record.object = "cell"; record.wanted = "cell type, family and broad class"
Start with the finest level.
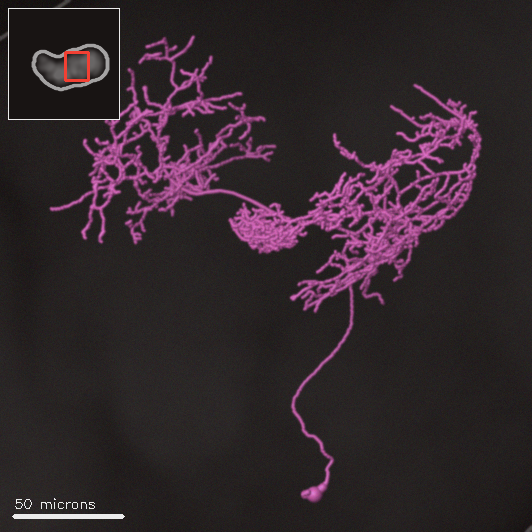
MBON20; MBON; central-brain intrinsic neuron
